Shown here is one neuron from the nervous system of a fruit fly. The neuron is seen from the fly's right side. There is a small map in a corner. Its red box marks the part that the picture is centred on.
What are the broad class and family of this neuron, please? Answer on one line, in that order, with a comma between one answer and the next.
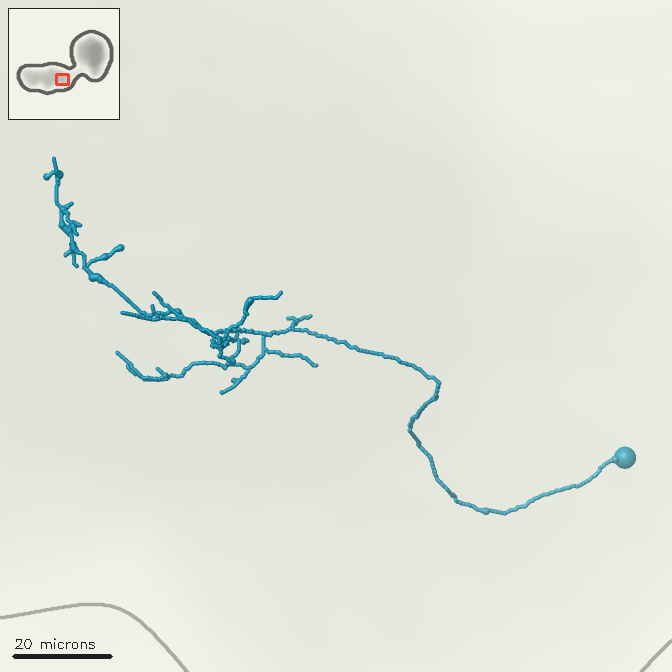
nerve-cord intrinsic neuron, hemilineage 14A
